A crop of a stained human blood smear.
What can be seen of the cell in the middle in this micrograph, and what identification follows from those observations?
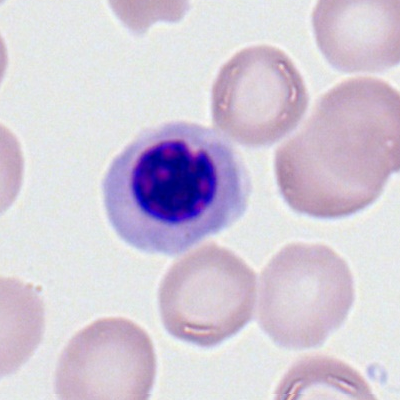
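Chromatin dark purple, coarsely clumped. Moderate rim of pale blue cytoplasm on all sides of the nucleus, broader below it than above. Cell: erythroblast.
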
